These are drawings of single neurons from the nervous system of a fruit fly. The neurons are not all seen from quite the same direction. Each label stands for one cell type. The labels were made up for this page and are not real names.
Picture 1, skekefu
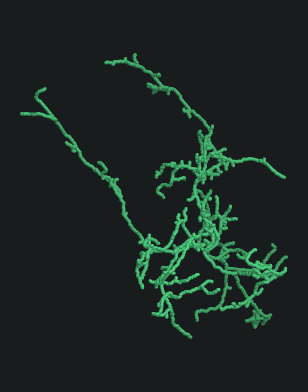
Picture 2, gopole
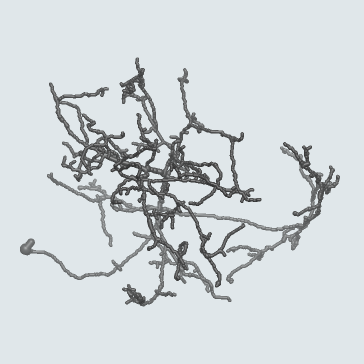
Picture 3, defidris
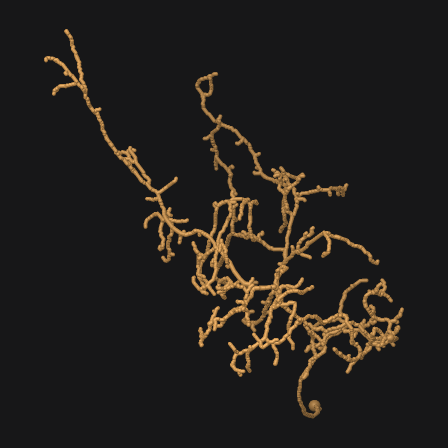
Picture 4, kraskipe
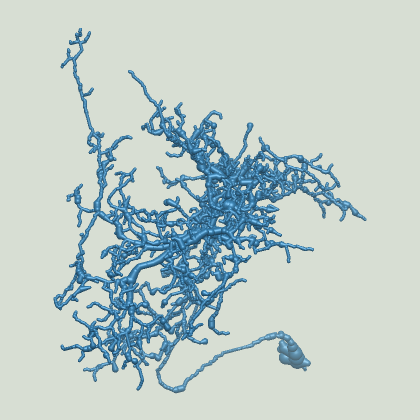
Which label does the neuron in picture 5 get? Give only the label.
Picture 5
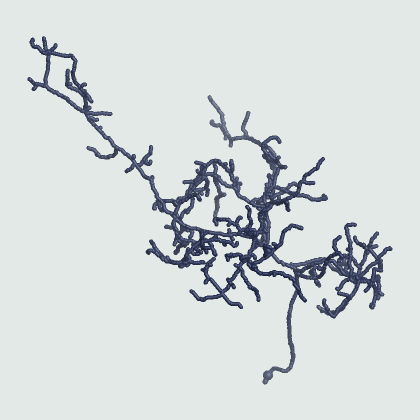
defidris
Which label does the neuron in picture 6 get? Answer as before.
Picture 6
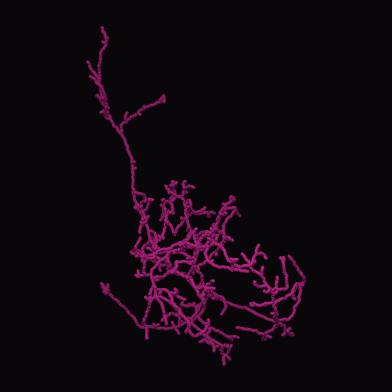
gopole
